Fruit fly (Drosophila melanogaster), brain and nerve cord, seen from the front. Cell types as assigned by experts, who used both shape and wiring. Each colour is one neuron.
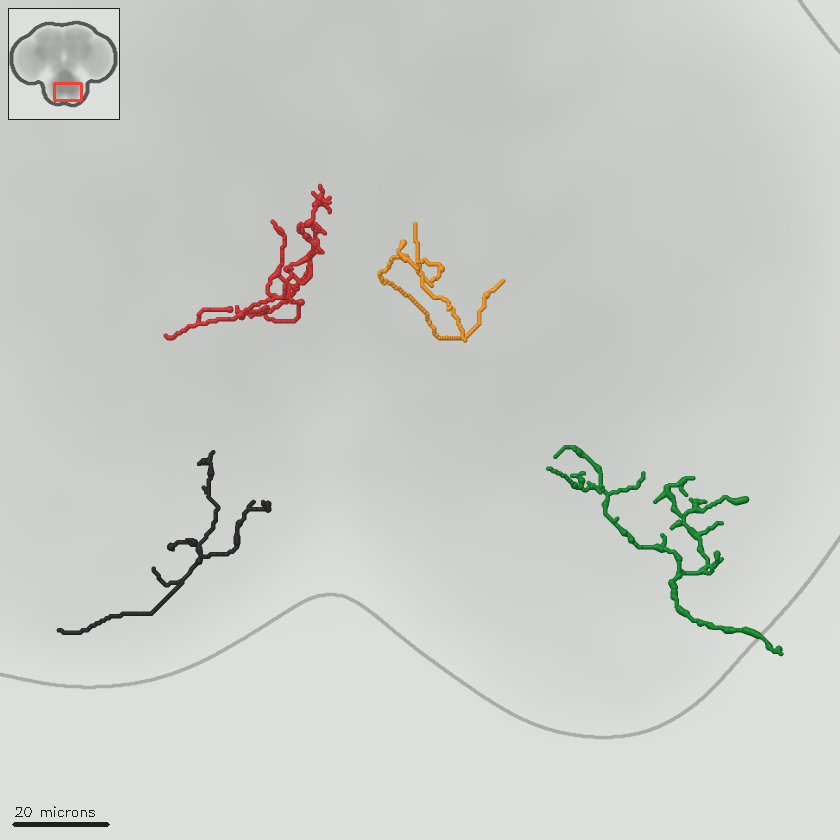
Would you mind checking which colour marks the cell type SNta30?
green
